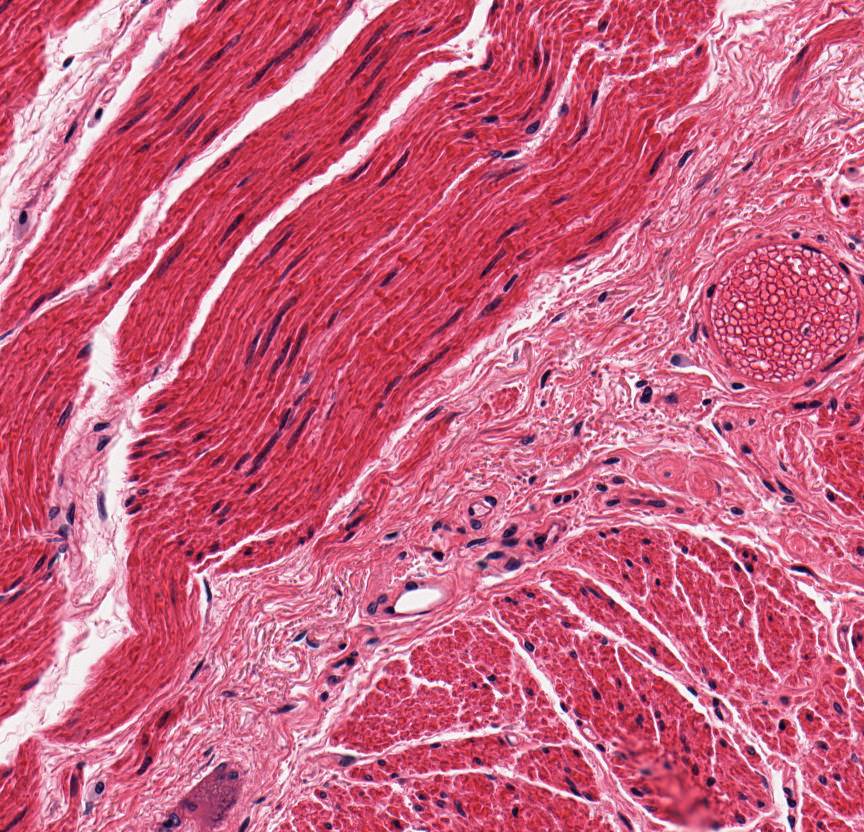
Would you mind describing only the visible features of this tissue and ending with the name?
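The upper left half holds smooth muscle in long bundles running diagonally from lower left to upper right; in the lower right they are cut across as many small polygonal profiles; lengthwise nuclei are elongated and cigar-shaped; no cross-striations appear. This is the gastroesophageal junction.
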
